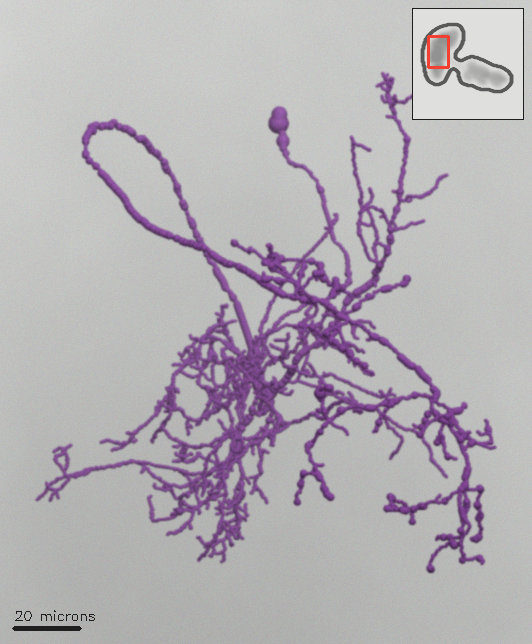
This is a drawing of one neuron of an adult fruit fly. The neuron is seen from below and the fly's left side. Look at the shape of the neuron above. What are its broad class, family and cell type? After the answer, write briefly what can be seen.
Its broad class is central-brain intrinsic neuron. Its family is hemilineage SMPpm1. The cell type is CL203. It is in the brain and does not reach the nerve cord. The cell body can be seen at the top of the picture. The picture shows more than a hundred branch ends.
